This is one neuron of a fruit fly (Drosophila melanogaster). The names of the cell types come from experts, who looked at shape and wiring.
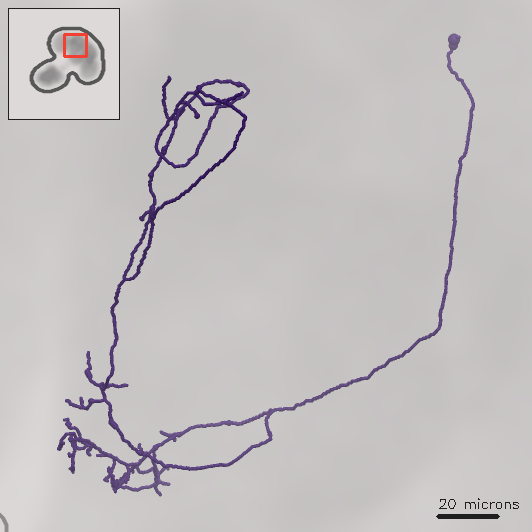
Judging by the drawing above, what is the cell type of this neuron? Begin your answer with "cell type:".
cell type: WEDPN8B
